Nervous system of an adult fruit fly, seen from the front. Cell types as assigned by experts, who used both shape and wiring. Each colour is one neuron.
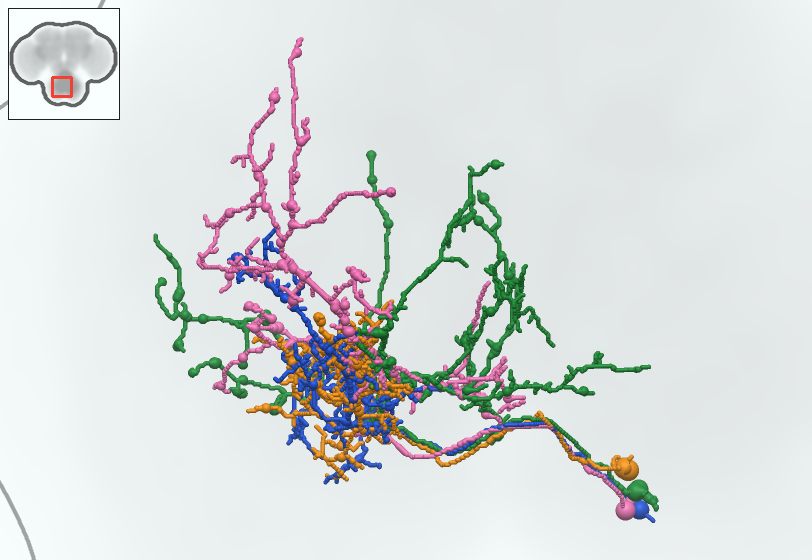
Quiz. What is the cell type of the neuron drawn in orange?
IN14A098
